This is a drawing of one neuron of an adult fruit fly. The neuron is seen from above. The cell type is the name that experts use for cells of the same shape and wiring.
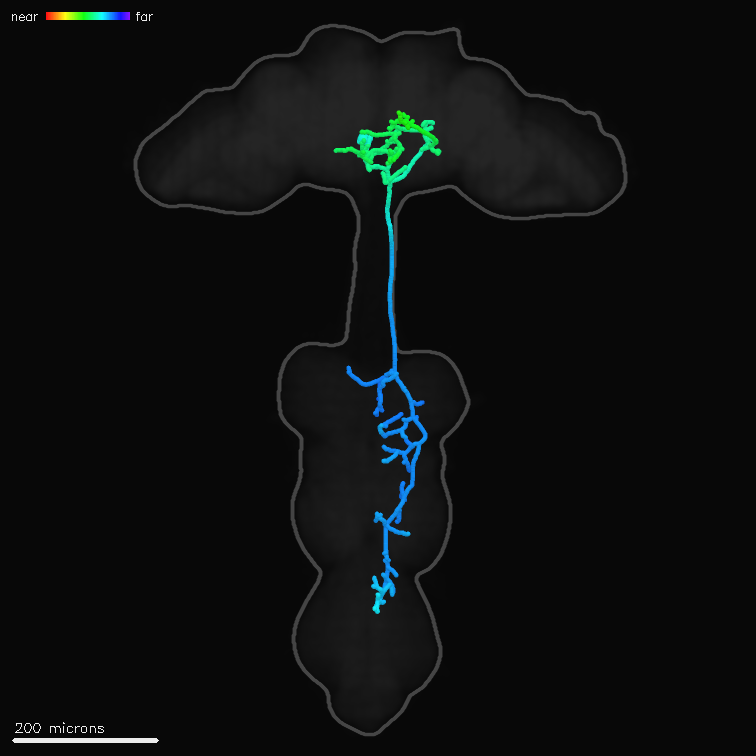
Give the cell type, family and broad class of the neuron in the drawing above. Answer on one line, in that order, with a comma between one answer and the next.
DNge119, DNge, descending neuron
